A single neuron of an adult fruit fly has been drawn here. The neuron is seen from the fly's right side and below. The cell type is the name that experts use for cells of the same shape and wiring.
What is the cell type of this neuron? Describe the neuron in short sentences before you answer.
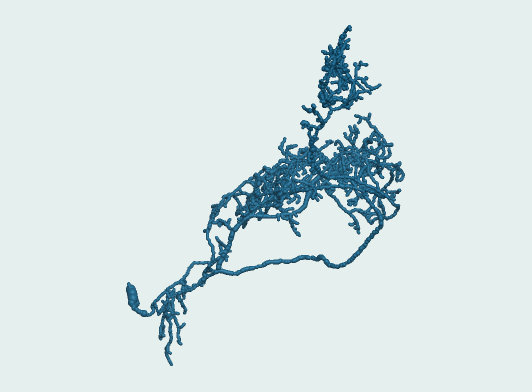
Its cell body lies at the lower left of the picture. Dozens of branch ends can be seen. This is a central-brain intrinsic neuron. It is of cell type SMP252.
